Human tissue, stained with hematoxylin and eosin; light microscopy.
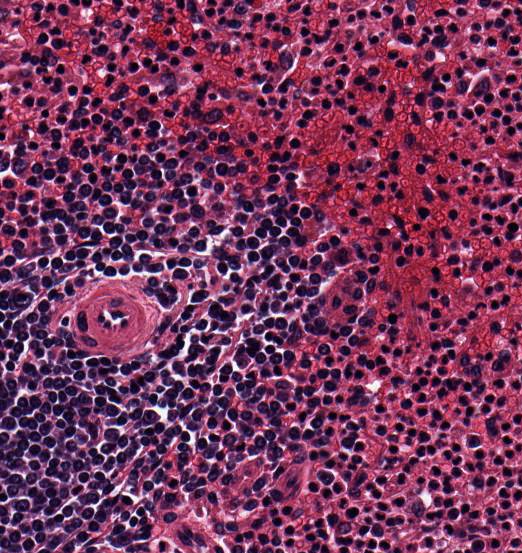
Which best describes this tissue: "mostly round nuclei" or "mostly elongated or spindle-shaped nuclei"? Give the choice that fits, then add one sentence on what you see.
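Mostly round nuclei. The dark zone is made up mostly of small round lymphocytes with dense round nuclei and very scant cytoplasm.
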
